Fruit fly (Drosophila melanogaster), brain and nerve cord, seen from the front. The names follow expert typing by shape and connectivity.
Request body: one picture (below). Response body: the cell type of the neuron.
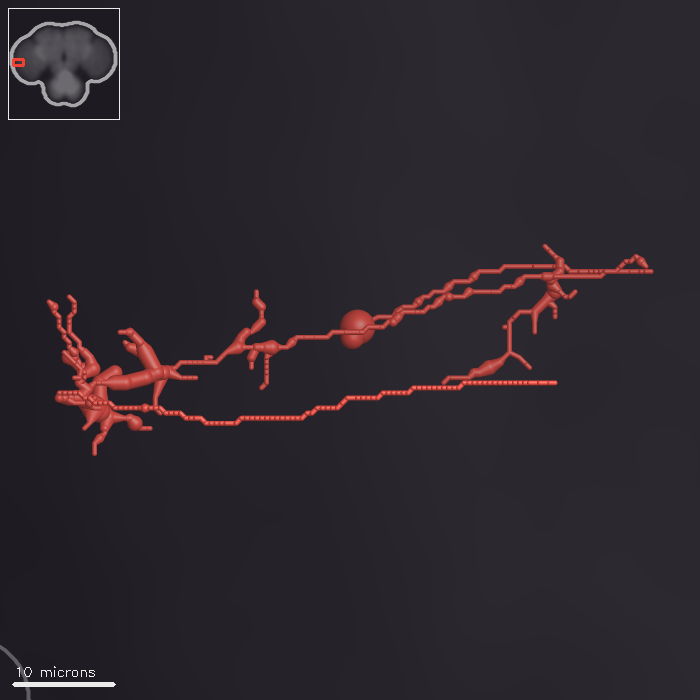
C3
